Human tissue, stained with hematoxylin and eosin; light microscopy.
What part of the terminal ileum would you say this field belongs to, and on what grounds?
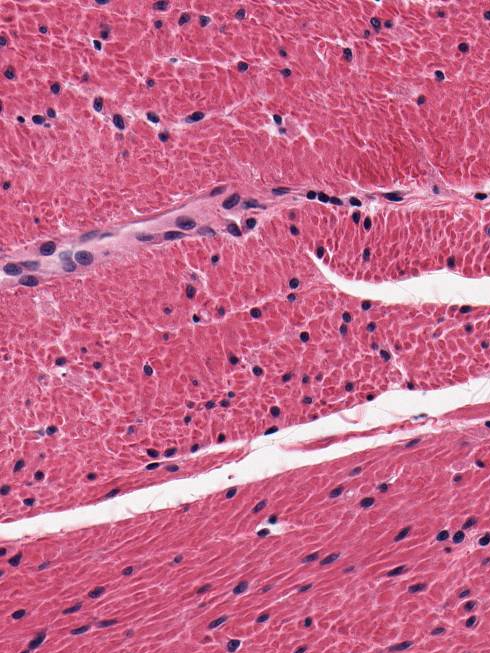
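What this field shows is smooth muscle. Densely packed, pink-staining muscle cells make up the whole of it, with no epithelium anywhere. Their nuclei are small and dark, lying singly and spread fairly evenly through the tissue.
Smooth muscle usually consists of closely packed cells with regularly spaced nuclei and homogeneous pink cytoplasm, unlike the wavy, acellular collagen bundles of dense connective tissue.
Below the lower white cleft, the cells run lengthwise on a diagonal, with elongated nuclei.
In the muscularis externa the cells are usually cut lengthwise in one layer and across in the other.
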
